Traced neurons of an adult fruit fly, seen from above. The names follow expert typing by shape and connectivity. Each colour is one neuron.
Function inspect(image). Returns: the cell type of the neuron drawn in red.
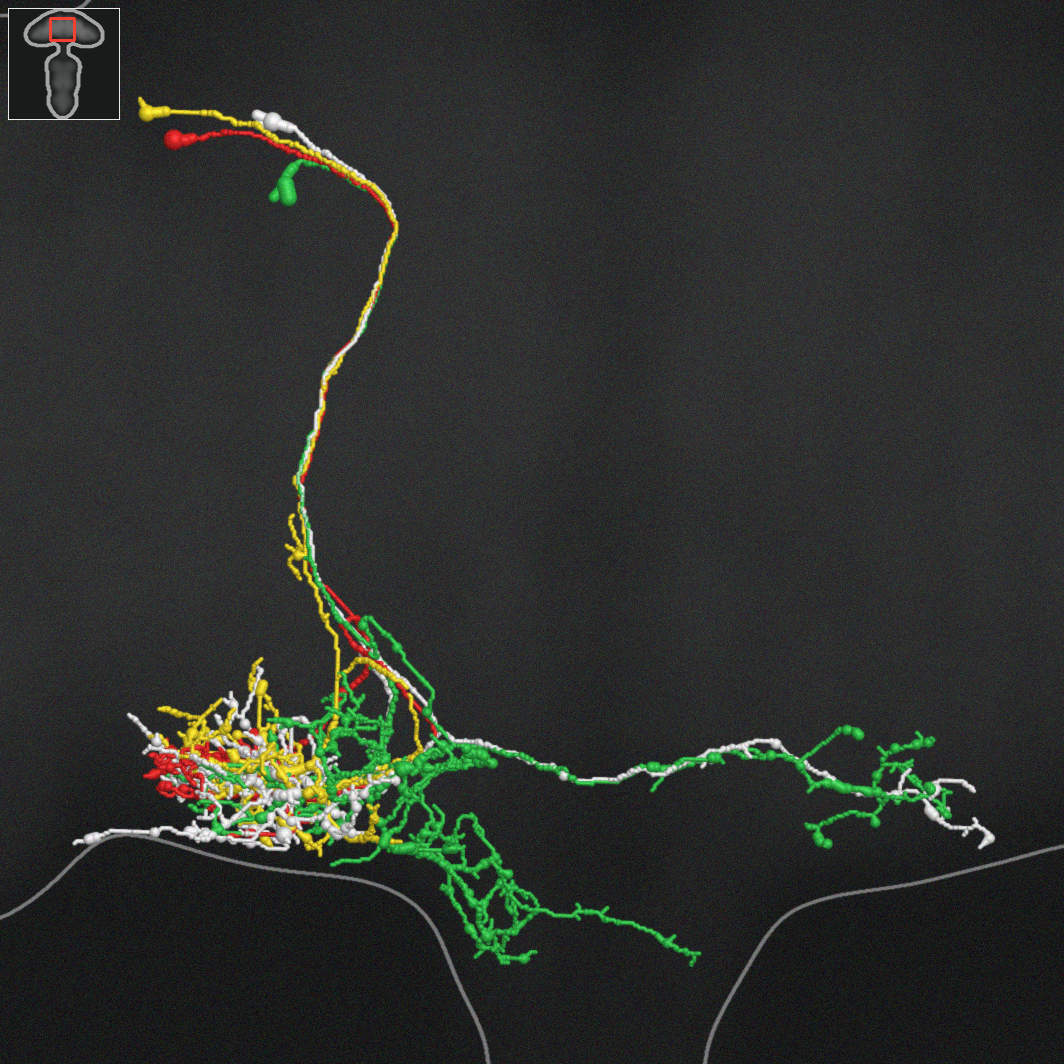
PS072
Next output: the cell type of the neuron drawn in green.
PS078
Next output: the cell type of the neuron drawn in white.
CB1792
